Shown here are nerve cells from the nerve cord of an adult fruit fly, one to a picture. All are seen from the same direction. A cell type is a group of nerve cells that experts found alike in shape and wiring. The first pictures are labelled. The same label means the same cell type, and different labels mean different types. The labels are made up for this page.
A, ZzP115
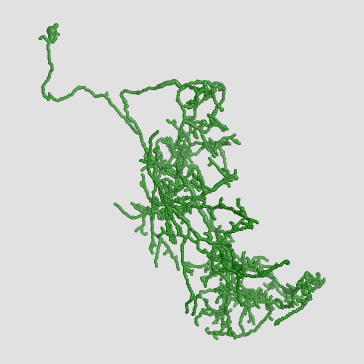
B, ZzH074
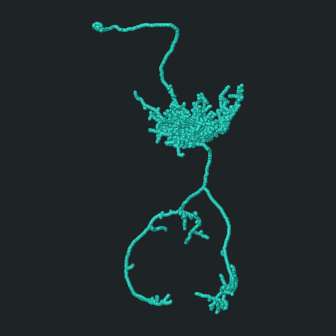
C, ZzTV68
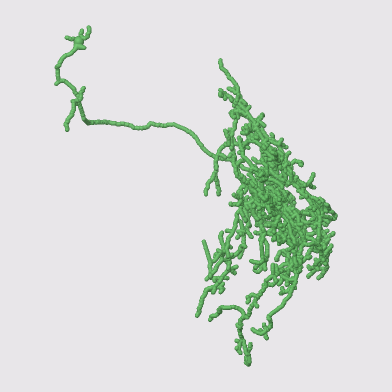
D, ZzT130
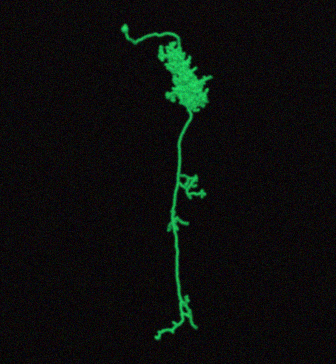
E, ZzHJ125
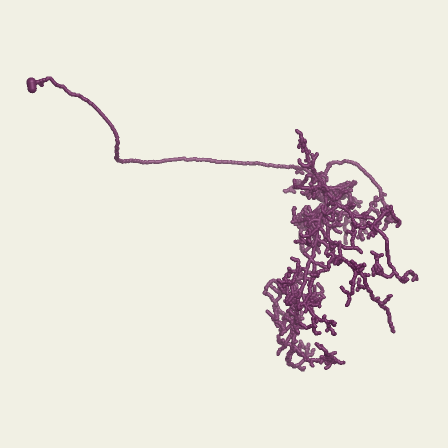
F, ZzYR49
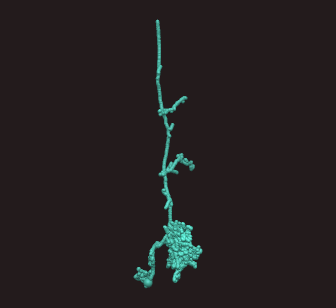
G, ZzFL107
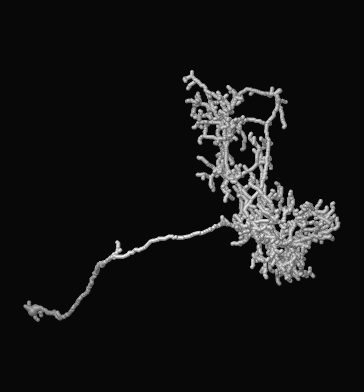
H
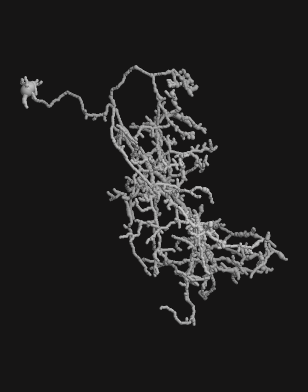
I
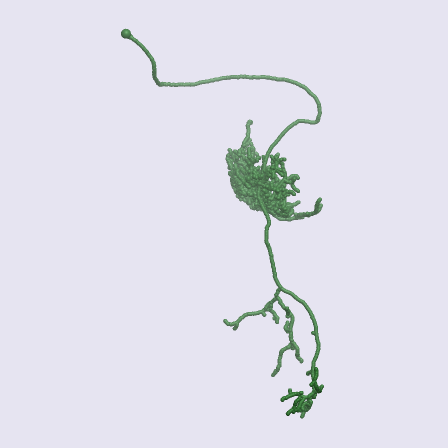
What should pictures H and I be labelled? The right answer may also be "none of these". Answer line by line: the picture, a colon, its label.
H: ZzP115
I: ZzH074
